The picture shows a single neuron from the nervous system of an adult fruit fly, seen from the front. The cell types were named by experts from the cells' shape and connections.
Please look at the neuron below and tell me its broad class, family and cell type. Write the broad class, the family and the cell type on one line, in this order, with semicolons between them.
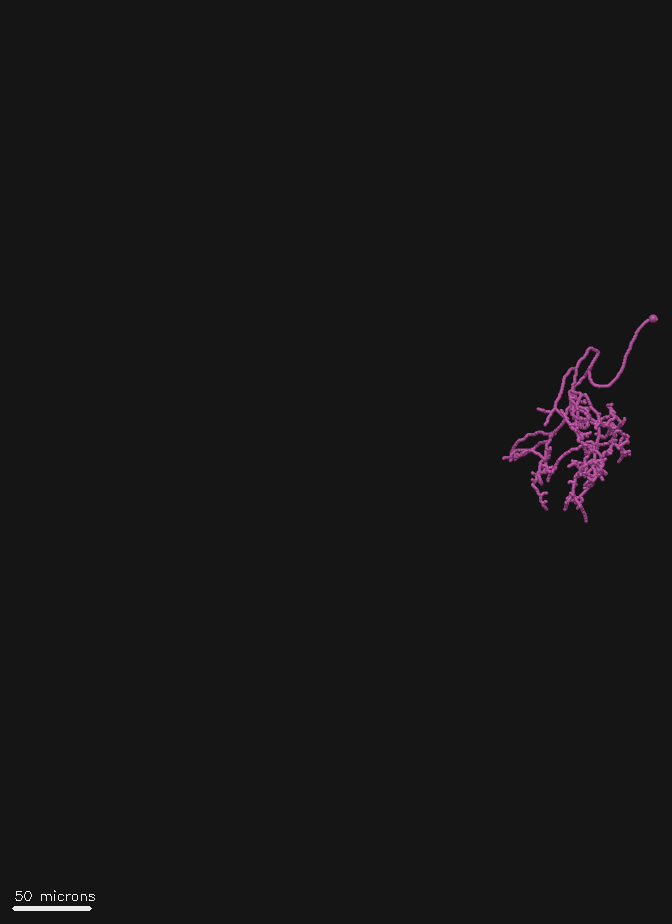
central-brain intrinsic neuron; hemilineage LHl1; AVLP004_a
